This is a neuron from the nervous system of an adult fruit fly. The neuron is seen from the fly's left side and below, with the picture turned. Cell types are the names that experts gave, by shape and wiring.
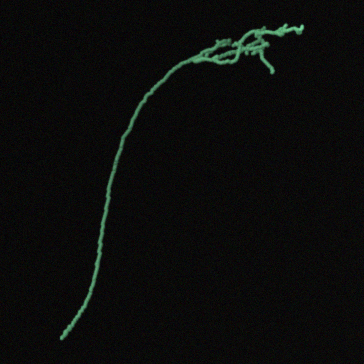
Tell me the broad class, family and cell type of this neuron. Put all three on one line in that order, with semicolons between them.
sensory neuron entering the nerve cord; class mechanosensory tactile; SNta42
